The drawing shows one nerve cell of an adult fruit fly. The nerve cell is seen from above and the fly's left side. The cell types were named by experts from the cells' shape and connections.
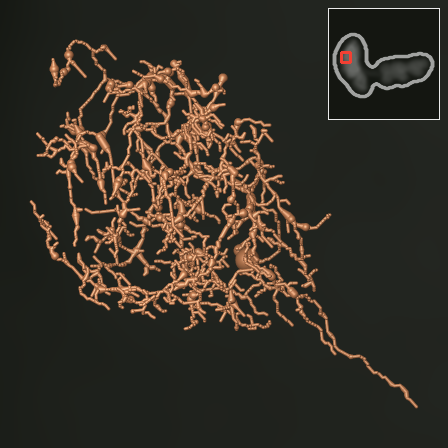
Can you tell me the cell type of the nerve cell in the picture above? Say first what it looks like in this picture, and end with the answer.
It is in the brain and does not reach the nerve cord. The picture shows more than a hundred branch ends. It is a central-brain intrinsic neuron. Its cell type is AVLP353.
